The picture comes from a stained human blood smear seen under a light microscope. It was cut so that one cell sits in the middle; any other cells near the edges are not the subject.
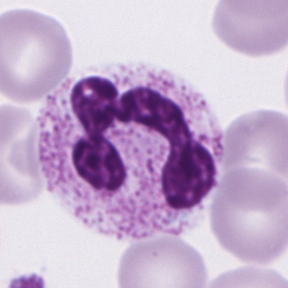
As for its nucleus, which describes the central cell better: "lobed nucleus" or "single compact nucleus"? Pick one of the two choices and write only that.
Lobed nucleus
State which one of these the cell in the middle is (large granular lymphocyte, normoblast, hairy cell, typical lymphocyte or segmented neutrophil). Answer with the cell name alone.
segmented neutrophil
